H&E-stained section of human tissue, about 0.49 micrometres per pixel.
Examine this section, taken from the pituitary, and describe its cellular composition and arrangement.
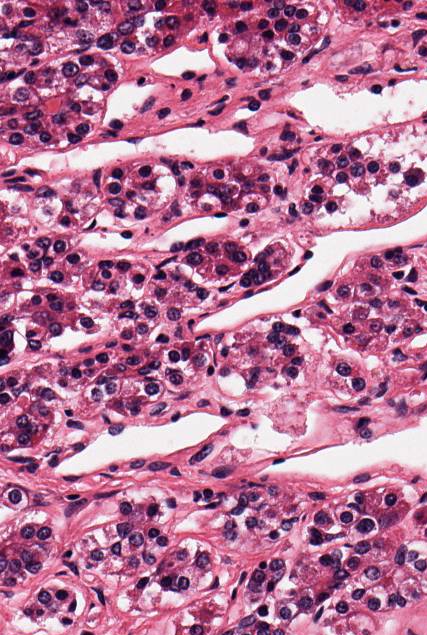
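Whole field: small nests of cells, divided by thin pink septa. Cells polygonal. Cytoplasm pale and finely vacuolated in many. Nuclei round, dark, fairly uniform.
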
